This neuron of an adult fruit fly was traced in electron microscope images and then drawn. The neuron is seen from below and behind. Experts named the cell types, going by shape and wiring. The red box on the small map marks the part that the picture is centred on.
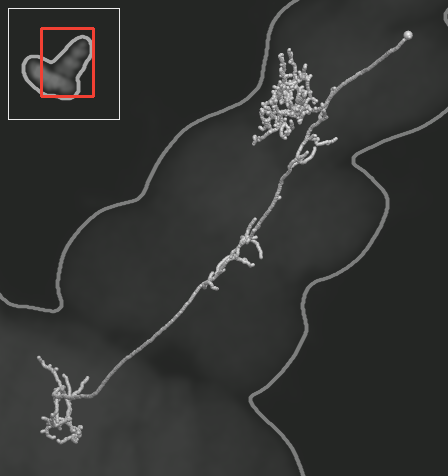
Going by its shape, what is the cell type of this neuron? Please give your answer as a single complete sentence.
This neuron is given the cell type AN06B044.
